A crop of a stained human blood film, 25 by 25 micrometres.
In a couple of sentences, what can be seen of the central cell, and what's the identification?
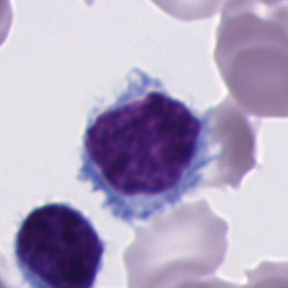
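Checking the surface first, fine projections extend from all around the cell's circumference. Next, the nucleus: roundish, not lobed, with no clearly visible nucleolus. Last, the cytoplasm, which shows no granules. The cell is a hairy cell.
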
